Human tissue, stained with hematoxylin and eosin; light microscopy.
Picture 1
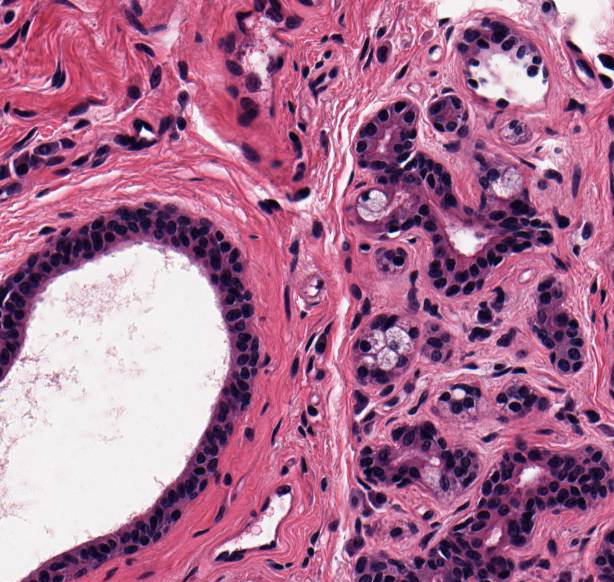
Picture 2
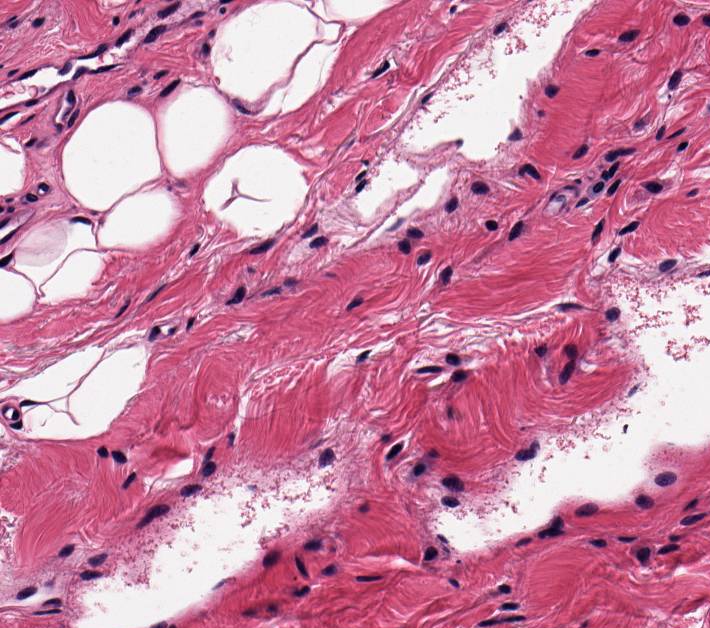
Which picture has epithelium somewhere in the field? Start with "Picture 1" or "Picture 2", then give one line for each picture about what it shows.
Picture 1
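Picture 1: A large duct with a wide lumen fills the left side of the field, while clusters of small glands fill the right half.
Picture 2: No epithelium lines any surface or space in the field.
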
